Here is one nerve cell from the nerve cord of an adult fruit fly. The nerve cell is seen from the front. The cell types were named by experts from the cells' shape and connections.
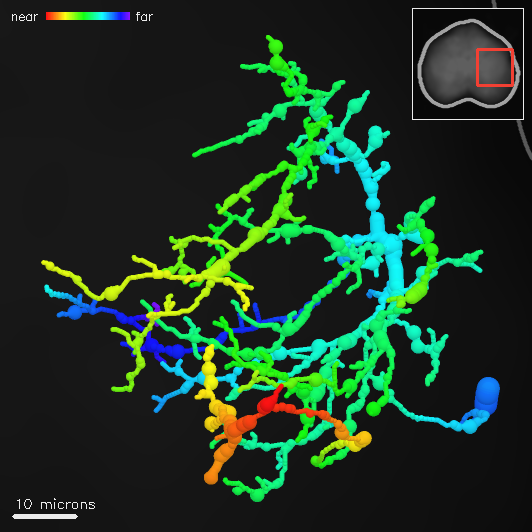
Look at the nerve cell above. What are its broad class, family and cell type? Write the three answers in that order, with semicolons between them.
nerve-cord intrinsic neuron; hemilineage 20A.22A; IN20A.22A024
